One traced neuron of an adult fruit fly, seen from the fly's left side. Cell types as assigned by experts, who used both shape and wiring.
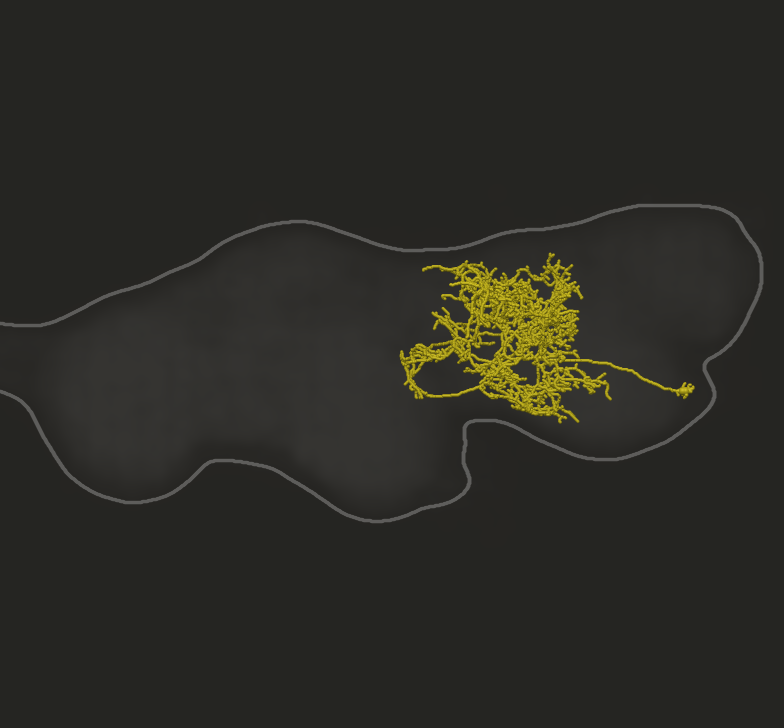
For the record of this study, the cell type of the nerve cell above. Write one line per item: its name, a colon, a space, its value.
cell type: IN05B012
